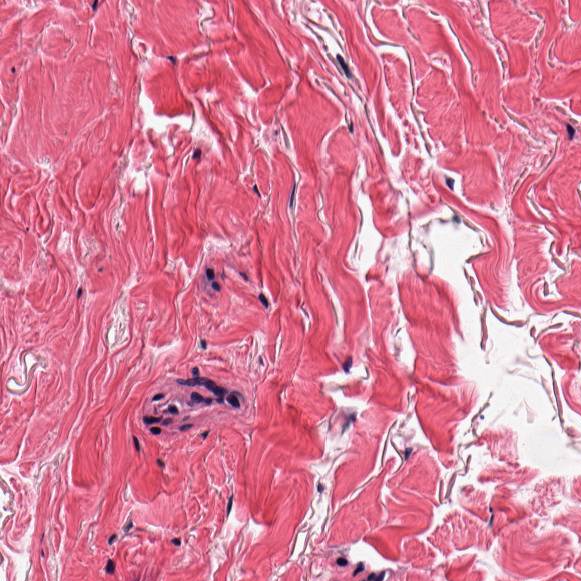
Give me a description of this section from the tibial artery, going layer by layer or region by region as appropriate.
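Collagen bundles in the left and centre of the field run mainly from top to bottom, following a wavy course. A small group of dark, elongated nuclei lies just below and left of the centre. No epithelium is present anywhere, and the field contains no fat cells.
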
